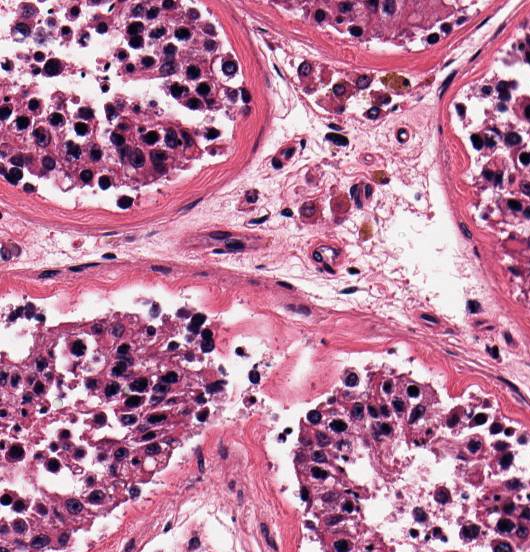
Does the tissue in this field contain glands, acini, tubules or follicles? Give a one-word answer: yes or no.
Yes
